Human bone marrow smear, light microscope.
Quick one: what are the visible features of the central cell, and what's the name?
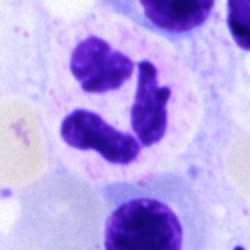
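Three separate lobes make up the nucleus, and its chromatin is dense and dark purple. The cytoplasm is abundant and pale pinkish-lilac, with fine pinkish granules scattered through it. This cell is a segmented neutrophil.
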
